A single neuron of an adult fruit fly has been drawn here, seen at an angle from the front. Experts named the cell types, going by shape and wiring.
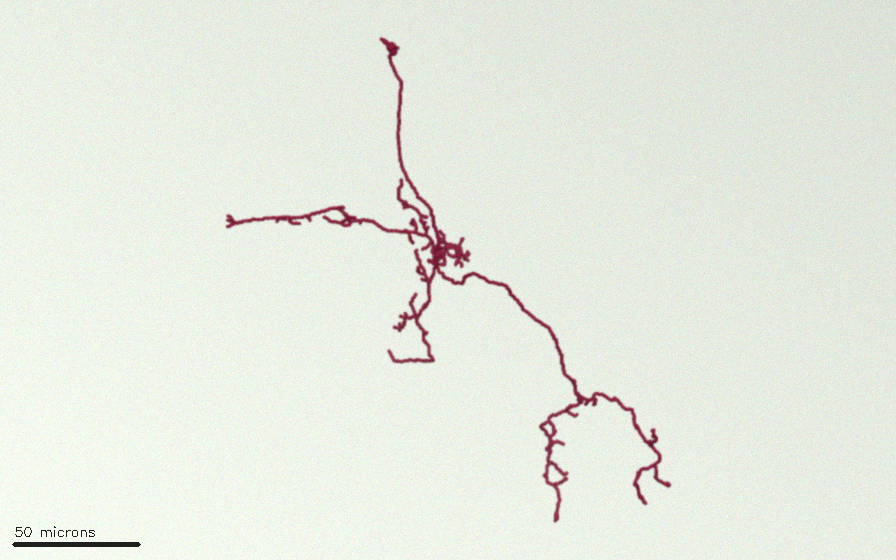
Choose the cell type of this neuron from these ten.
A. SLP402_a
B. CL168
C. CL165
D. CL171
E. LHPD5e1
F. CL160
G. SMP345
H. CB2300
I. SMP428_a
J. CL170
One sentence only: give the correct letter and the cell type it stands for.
The neuron is an instance of CL171, the cell type listed under option D.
